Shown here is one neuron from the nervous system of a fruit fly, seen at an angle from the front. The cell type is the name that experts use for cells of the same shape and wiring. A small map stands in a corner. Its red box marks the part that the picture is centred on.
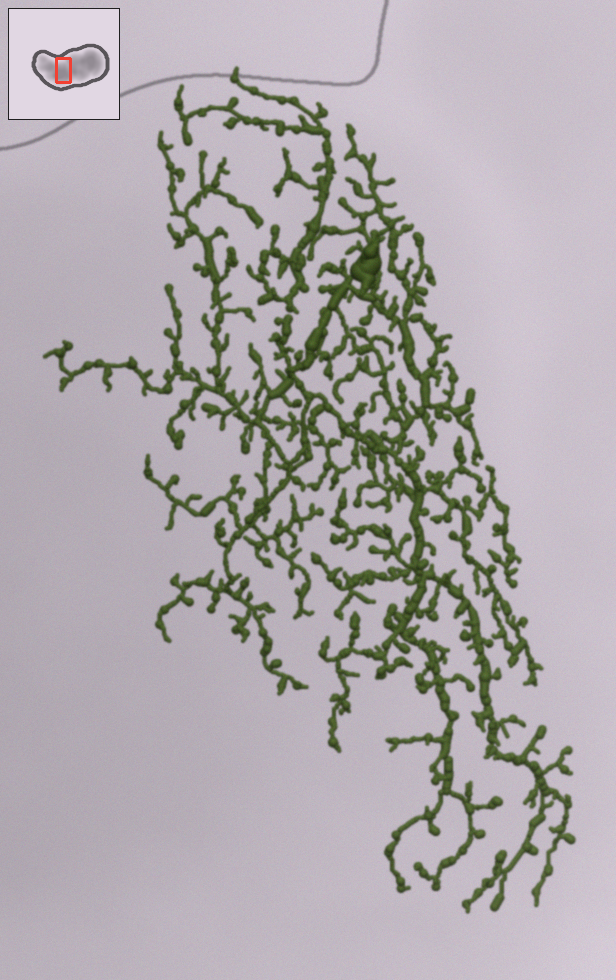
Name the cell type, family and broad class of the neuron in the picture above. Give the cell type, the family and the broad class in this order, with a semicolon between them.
Dm19; Dm; optic-lobe intrinsic neuron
